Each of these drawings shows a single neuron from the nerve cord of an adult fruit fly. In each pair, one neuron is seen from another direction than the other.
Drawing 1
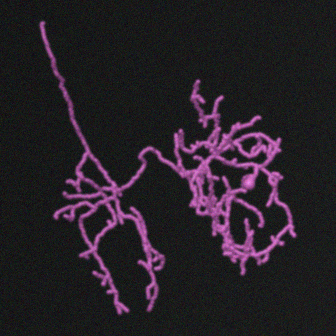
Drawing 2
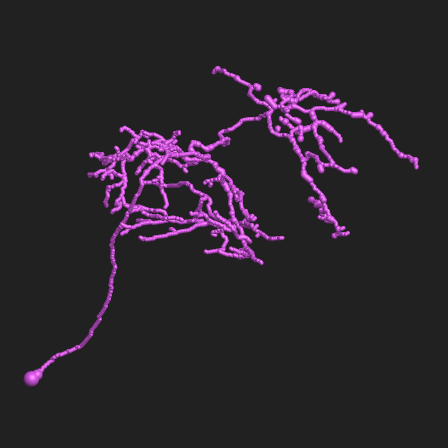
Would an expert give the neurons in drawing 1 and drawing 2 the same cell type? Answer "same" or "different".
same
